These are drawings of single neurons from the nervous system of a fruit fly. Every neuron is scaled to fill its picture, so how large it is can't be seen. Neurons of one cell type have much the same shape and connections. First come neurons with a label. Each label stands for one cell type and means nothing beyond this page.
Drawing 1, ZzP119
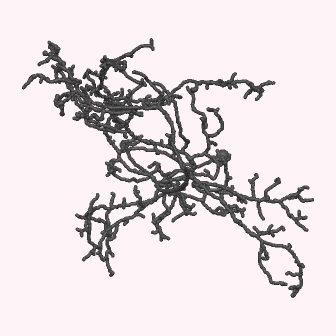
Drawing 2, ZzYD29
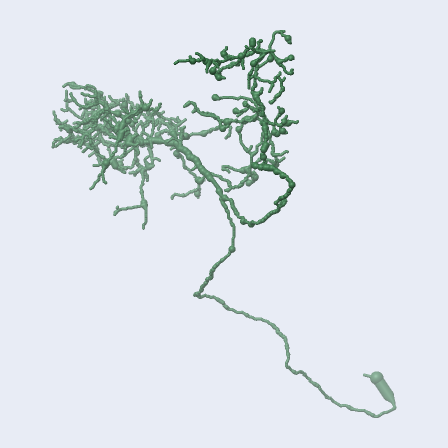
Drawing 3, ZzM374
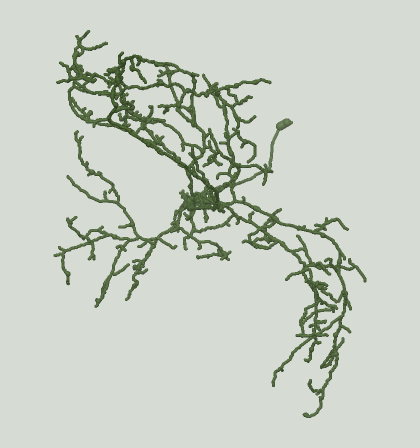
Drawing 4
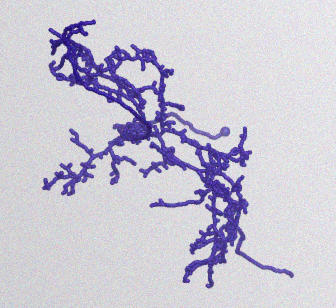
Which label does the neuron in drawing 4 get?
ZzM374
